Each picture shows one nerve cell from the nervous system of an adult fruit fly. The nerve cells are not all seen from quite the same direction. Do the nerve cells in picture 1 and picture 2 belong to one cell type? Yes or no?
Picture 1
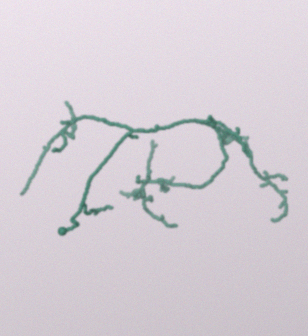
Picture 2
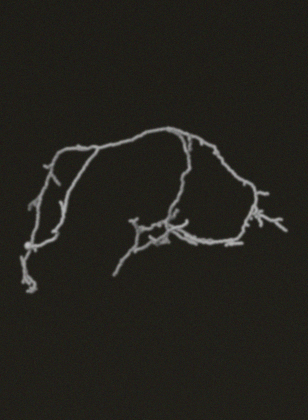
yes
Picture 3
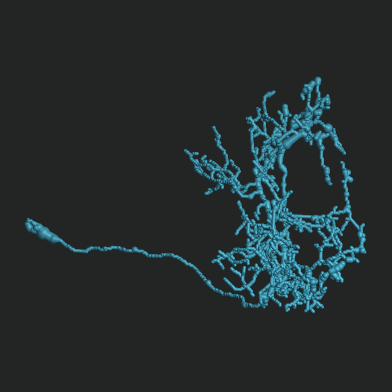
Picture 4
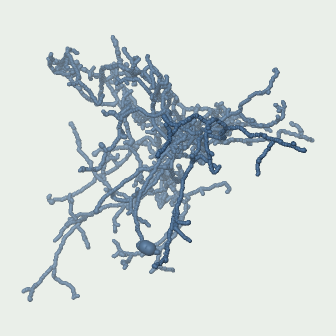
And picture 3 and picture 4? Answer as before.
no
